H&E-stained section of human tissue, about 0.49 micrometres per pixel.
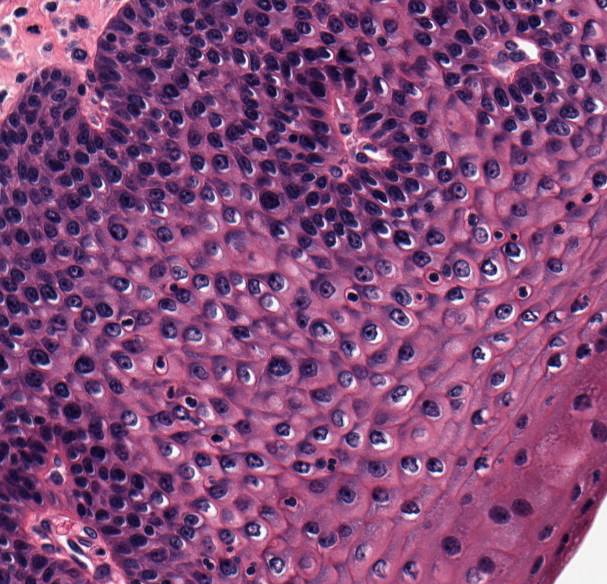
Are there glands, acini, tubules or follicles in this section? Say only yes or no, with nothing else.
No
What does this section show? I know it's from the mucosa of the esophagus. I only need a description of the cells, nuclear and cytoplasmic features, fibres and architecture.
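Along the left and upper parts, I see crowded cells with dark nuclei and little cytoplasm. Moving toward the lower right, they grow larger and gain more pink cytoplasm, then flatten near the right edge. In the middle, many nuclei have a clear perinuclear halo, and in the middle right, small, shrunken, very dark round nuclei sit scattered in clear spaces.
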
